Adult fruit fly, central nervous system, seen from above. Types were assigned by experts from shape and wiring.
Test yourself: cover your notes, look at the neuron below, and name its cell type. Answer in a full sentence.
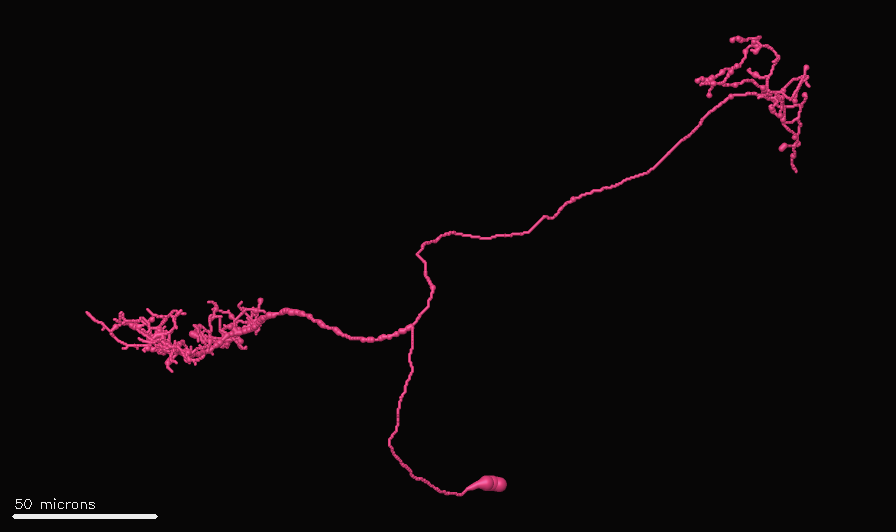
The cell type is PLP221.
